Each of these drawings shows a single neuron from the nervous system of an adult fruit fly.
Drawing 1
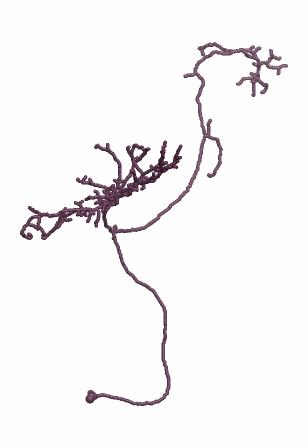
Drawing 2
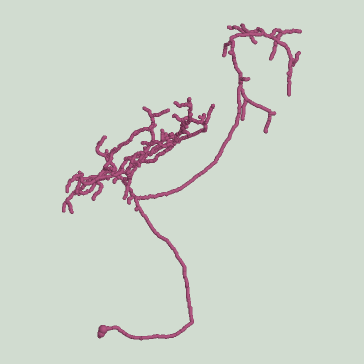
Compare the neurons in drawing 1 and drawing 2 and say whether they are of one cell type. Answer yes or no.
yes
